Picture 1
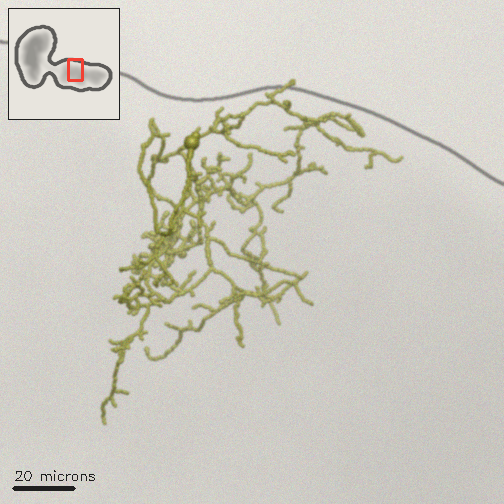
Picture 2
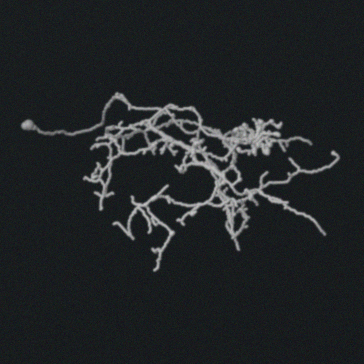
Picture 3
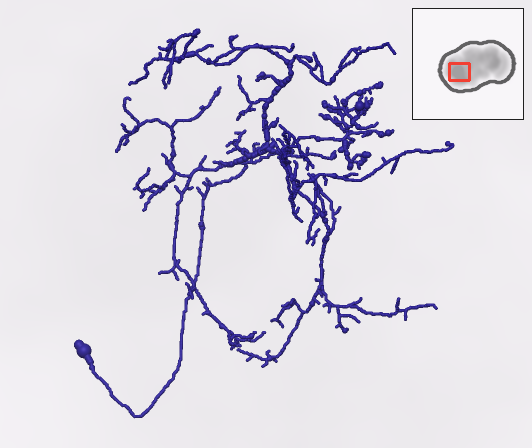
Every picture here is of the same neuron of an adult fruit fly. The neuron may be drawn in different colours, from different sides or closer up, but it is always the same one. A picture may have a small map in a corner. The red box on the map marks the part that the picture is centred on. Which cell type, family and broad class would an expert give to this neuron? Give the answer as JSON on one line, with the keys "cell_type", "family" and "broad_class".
{"cell_type": "IN03B057", "family": "hemilineage 03B", "broad_class": "nerve-cord intrinsic neuron"}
